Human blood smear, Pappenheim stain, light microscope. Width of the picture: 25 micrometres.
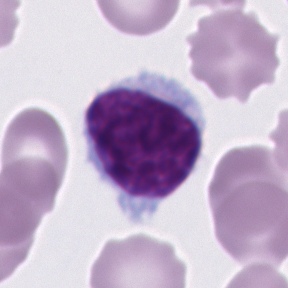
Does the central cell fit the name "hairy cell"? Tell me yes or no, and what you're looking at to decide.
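The edge of the cytoplasm bears fine hair-like projections.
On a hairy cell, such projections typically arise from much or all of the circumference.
Hairy cell fits, and typical lymphocyte is the less fitting name. The cytoplasm is pale blue, with no visible granules and no vacuoles, and no nucleoli can be seen in the nucleus.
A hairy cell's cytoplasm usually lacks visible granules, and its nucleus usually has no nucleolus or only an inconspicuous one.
Both these findings agree with hairy cell. The nucleus is a single rounded mass without lobes.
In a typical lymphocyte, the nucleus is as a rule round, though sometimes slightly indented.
The nuclear shape is thus shared ground between the two names. The cell measures about 13 by 11 micrometres and the nucleus about 10 by 9 micrometres, filling about 70% of the cell's area.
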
